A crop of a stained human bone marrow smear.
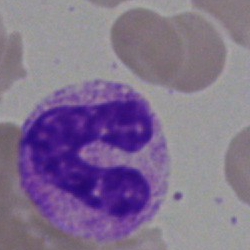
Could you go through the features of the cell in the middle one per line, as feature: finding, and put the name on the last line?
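Nucleus: thick curved band, a C opening to the right
Chromatin: dark purple, coarsely clumped
Cytoplasm: pale pinkish-lilac
Granules: fine, lilac, filling the cytoplasm
Name: band neutrophil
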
